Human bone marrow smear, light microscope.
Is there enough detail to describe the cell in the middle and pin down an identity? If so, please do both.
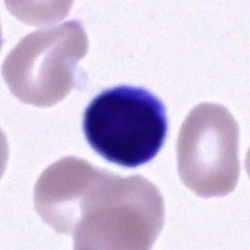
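The outline is round and smooth. Dense, deep violet-blue chromatin shows almost no visible pattern, and no nucleolus can be seen. Cytoplasm appears, if at all, only as a very thin rim at the edge. This is a lymphocyte.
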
